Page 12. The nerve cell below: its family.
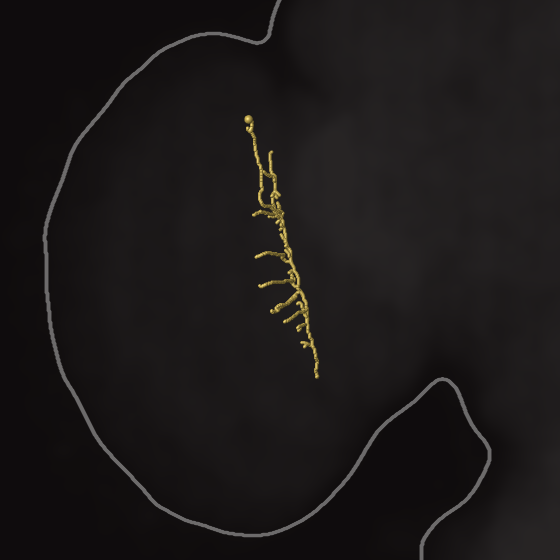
Dm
